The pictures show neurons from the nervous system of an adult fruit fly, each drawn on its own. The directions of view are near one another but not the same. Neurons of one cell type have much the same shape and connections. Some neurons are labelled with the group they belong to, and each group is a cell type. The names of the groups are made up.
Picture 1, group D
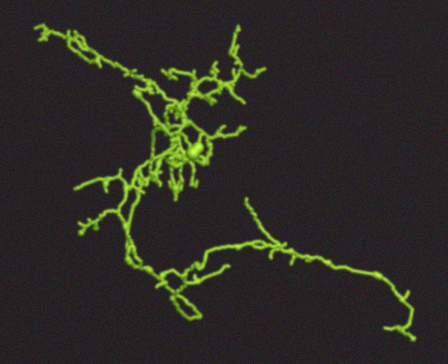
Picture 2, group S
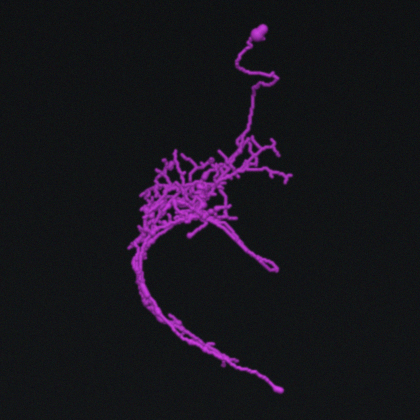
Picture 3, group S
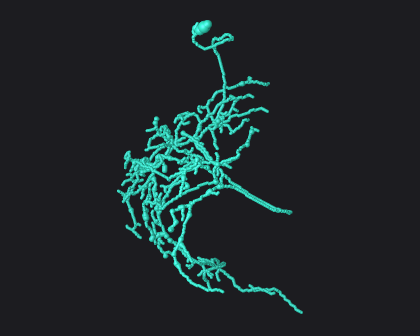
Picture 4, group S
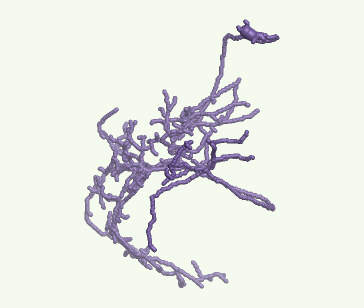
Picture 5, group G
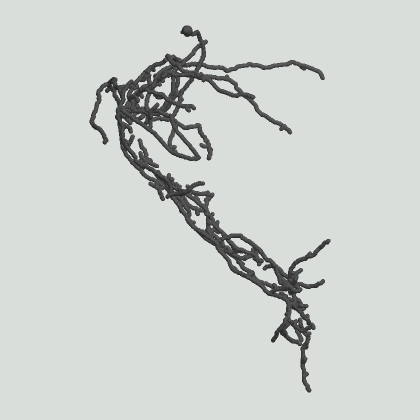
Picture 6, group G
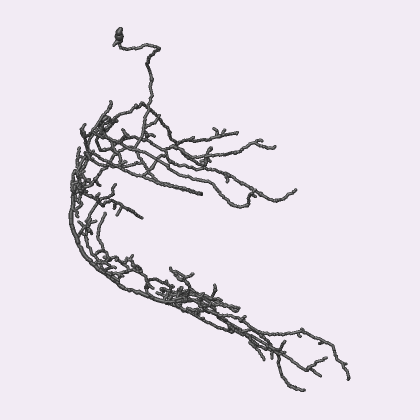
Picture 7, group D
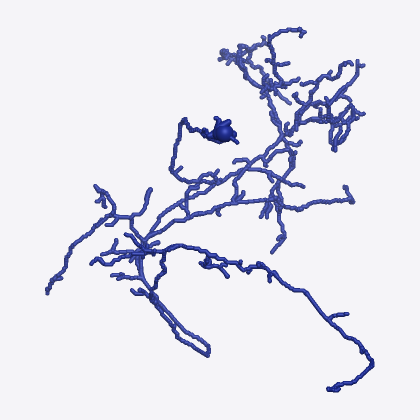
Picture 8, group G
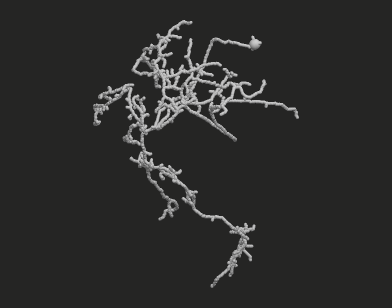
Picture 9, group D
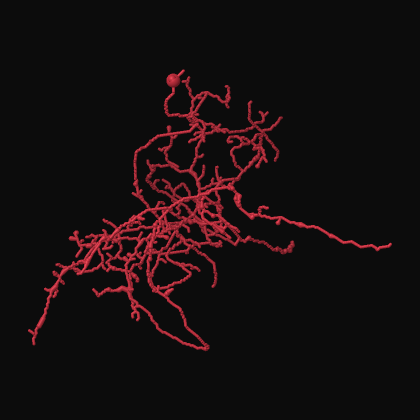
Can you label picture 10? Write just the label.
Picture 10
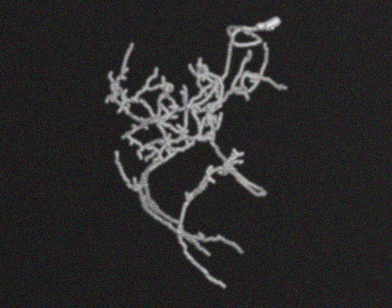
group S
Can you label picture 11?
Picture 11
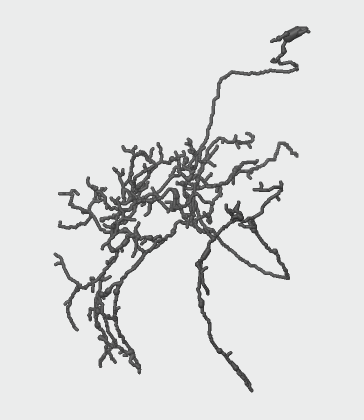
group S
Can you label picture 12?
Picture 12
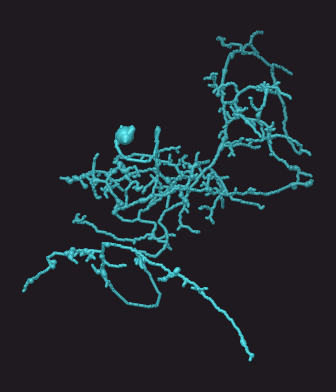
group D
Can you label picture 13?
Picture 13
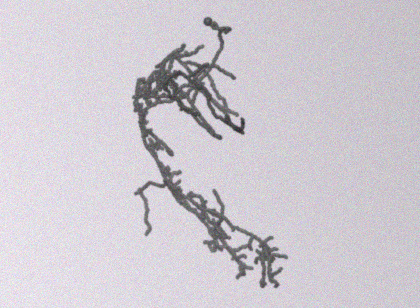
group G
